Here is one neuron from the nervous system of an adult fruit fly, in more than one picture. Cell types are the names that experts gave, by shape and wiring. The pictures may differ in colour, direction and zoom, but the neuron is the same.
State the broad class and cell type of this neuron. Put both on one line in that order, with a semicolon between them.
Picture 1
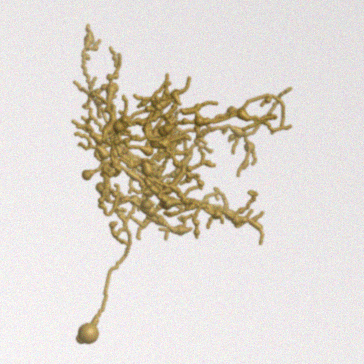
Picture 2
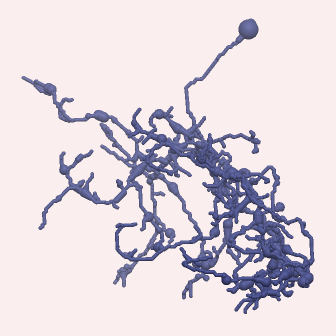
central-brain intrinsic neuron; CB1274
